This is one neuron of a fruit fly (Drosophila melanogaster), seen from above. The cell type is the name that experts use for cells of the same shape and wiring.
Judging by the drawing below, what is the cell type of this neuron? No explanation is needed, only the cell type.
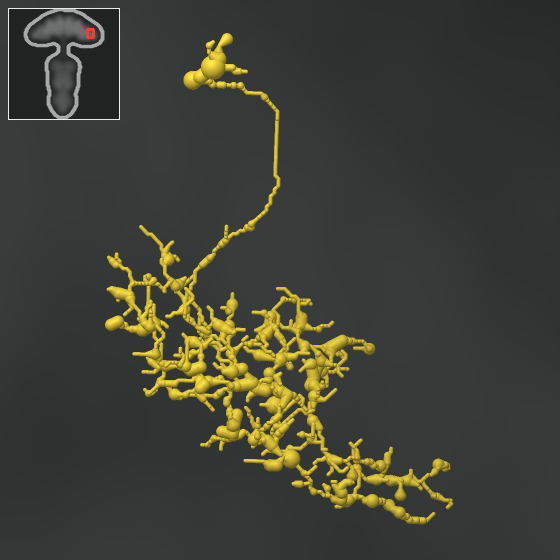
Dm12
